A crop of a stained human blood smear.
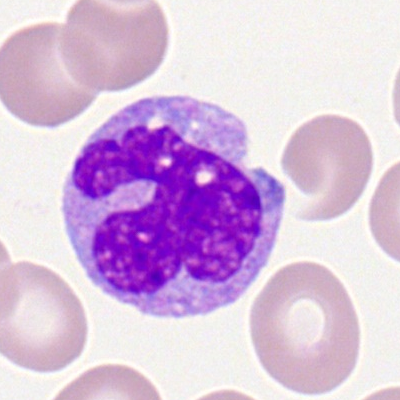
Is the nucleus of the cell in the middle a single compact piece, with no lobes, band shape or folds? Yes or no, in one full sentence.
No, there is a nucleus split into distinct lobes in this cell.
